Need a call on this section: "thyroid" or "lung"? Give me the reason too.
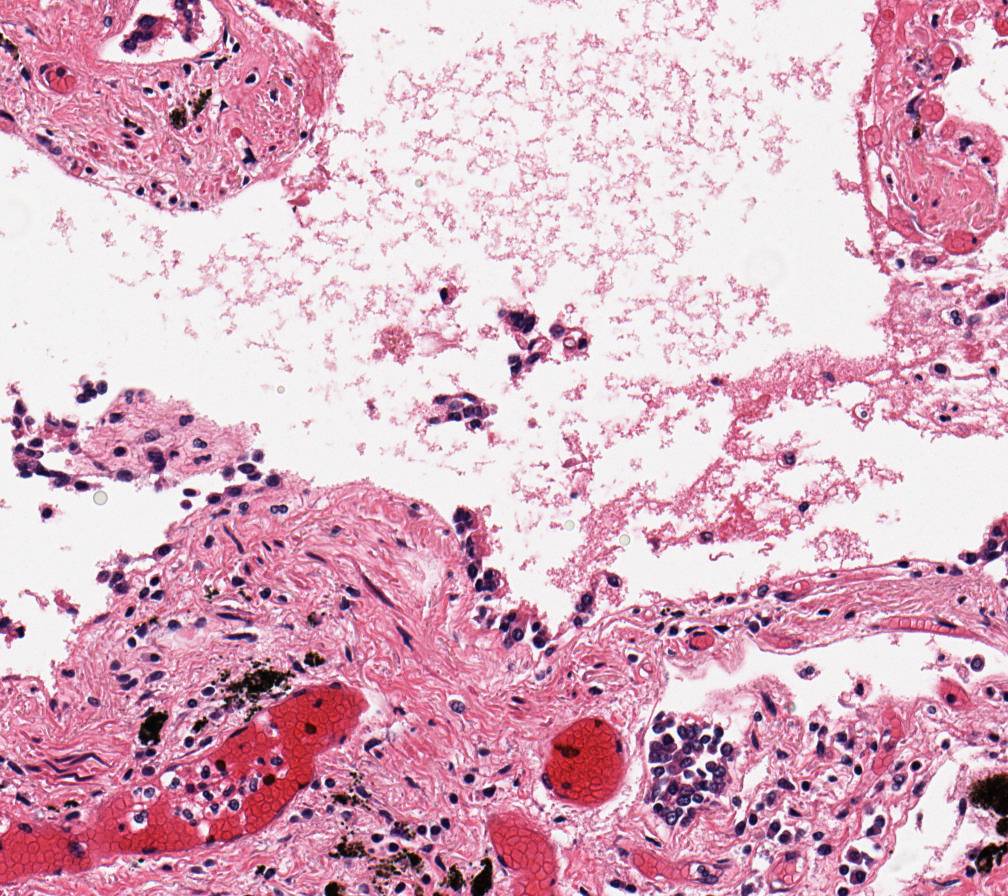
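This is lung. Pink fibrous tissue runs across the bottom and fills the top corners, leaving a large open space in the upper centre, and that space decides it.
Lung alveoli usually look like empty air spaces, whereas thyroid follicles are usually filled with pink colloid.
A few small groups of cells with dark nuclei lie free within it. Clumps of coarse black pigment lie in the tissue, heaviest at lower left.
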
